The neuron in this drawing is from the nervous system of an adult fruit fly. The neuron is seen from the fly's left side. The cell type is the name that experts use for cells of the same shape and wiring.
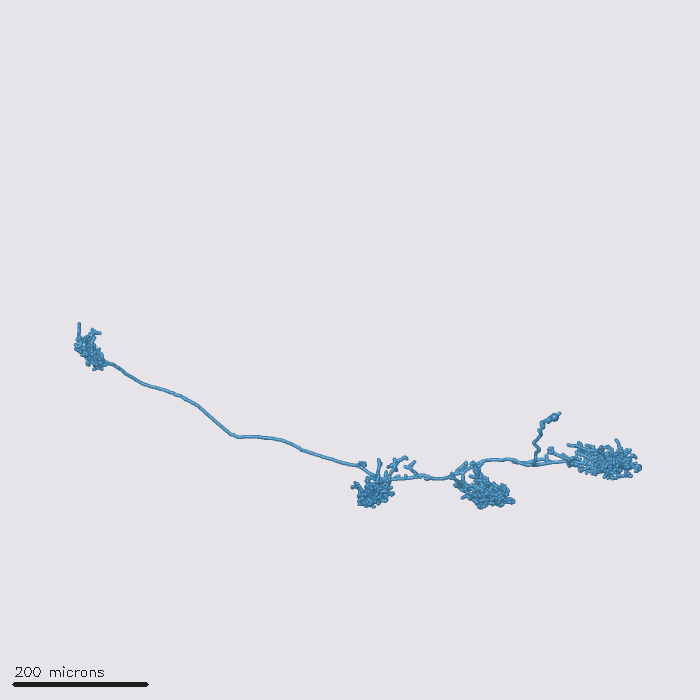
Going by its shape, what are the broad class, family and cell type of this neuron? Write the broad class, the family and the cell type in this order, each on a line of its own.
ascending neuron
hemilineage 17A
AN17A002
